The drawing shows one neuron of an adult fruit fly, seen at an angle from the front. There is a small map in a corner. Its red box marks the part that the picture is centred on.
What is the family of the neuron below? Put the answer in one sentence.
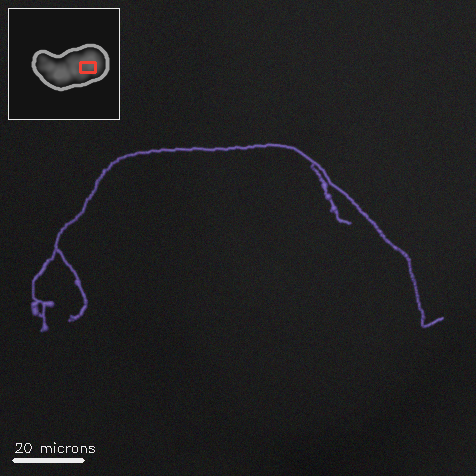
The family is class olfactory.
